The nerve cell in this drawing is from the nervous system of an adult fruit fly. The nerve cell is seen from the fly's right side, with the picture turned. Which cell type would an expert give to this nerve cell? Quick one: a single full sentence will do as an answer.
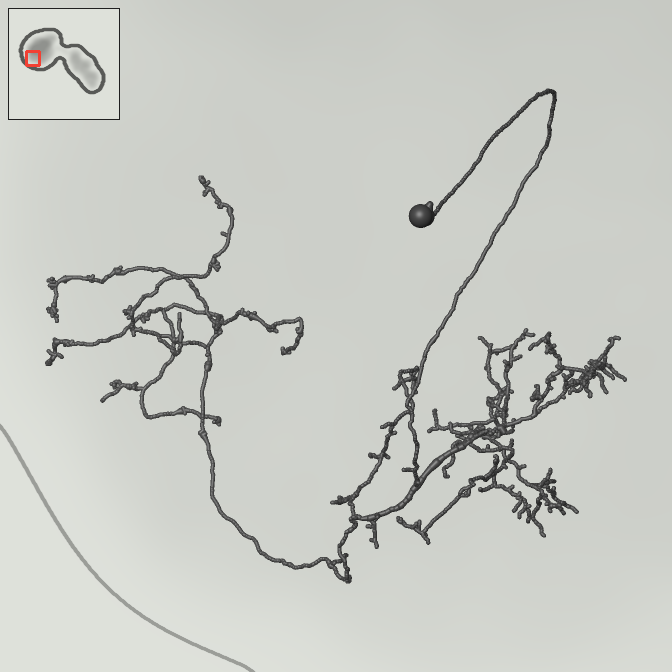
This nerve cell is assigned to the cell type CB2089.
